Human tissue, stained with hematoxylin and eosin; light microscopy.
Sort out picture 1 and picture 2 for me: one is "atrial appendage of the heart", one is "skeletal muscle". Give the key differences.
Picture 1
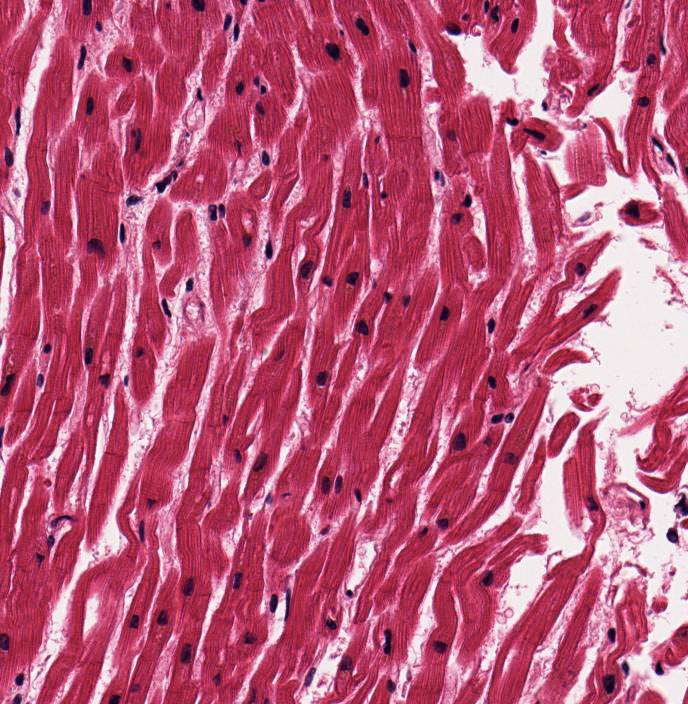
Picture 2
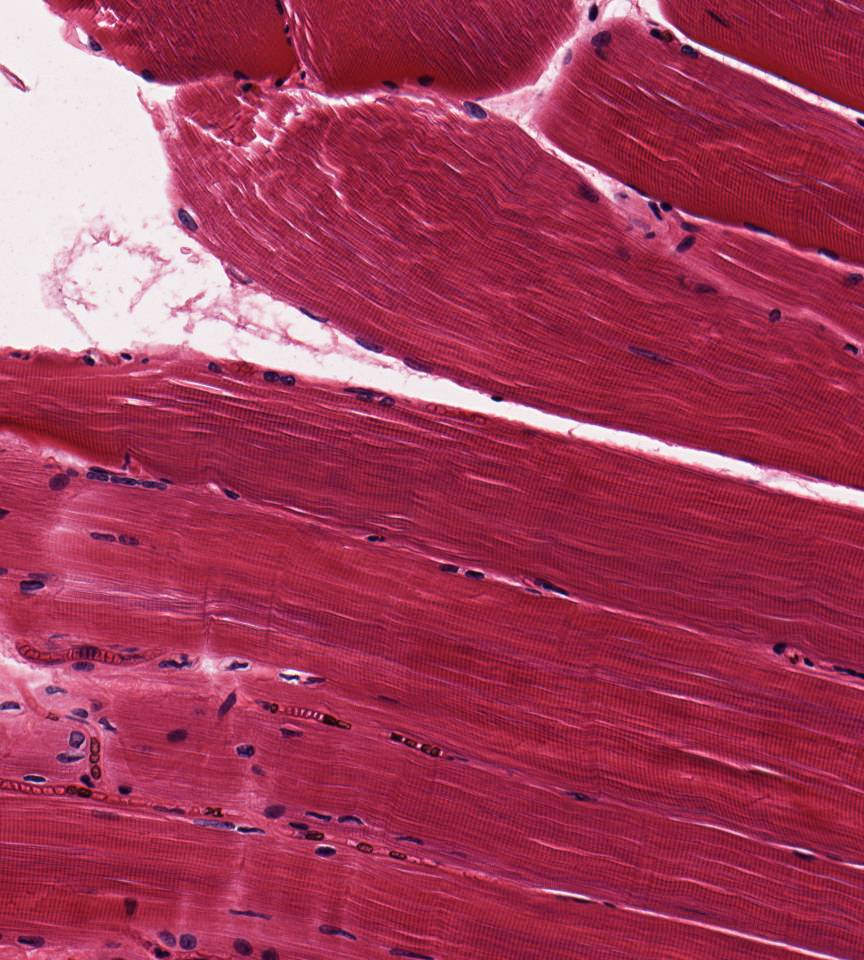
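Picture 1: atrial appendage of the heart. Picture 2: skeletal muscle. Nuclei: in picture 1, one oval nucleus per cell, central in the fibre; in picture 2, flattened and elongated, at the fibre edges rather than central.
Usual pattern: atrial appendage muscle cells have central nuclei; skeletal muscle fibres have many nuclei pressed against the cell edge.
Branching: in picture 1, many fibres branch and join neighbouring fibres.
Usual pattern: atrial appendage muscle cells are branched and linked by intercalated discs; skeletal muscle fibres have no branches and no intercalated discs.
Cytoplasm: deeply eosinophilic in both, with fine cross-striations in picture 1 and fine transverse cross-striations throughout picture 2, where the stain is an even, strong pink-red. Between fibres: in picture 1, small dark, slender interstitial nuclei in thin pale spaces; in picture 2, capillaries holding single rows of red blood cells, lower left.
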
